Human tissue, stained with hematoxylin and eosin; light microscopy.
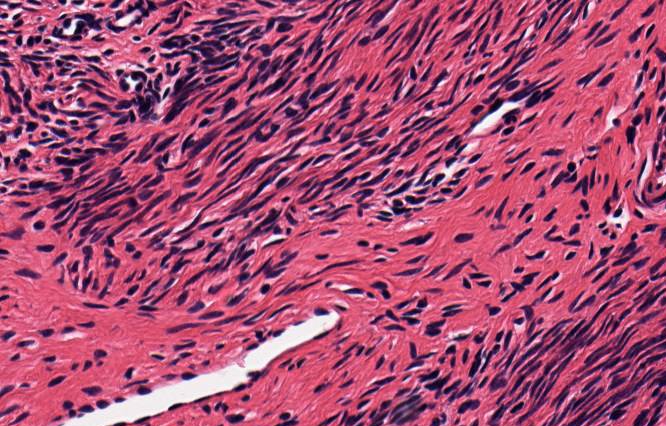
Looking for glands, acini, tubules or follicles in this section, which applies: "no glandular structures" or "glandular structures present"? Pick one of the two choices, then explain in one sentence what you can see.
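No glandular structures. No epithelium or glands are present anywhere in the field.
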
